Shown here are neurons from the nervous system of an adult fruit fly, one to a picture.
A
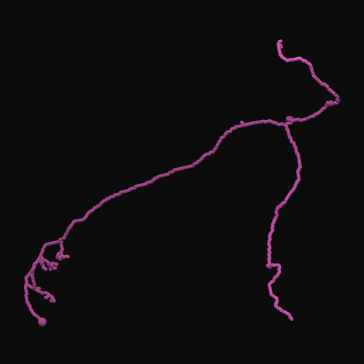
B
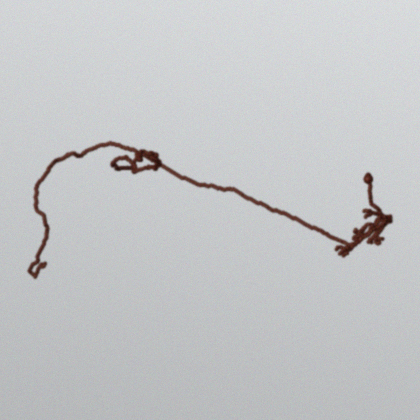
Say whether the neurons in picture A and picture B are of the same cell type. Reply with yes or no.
yes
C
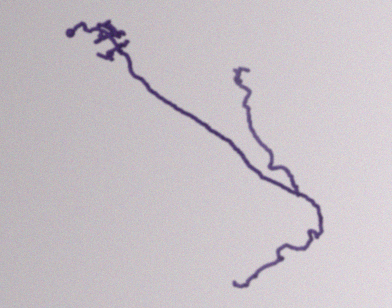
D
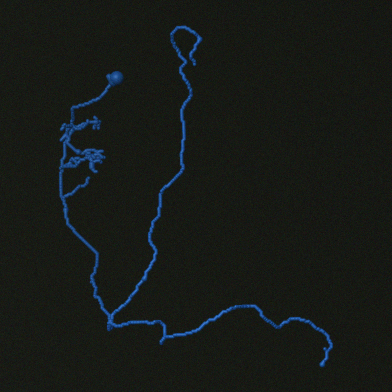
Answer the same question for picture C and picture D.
yes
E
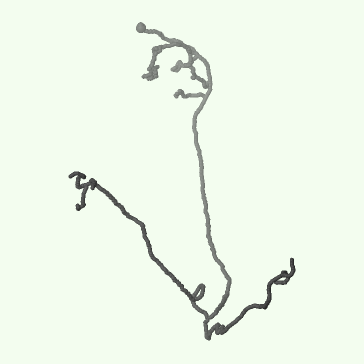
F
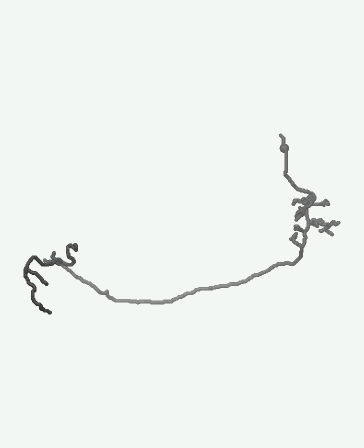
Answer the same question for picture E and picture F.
no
